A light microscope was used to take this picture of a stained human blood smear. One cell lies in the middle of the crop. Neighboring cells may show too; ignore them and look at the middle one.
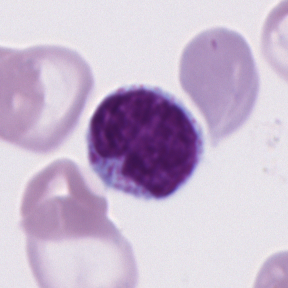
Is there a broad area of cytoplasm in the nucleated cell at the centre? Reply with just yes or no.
No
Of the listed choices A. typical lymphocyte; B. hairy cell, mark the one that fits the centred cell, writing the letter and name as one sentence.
The middle of the crop holds a typical lymphocyte, which points to option A.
